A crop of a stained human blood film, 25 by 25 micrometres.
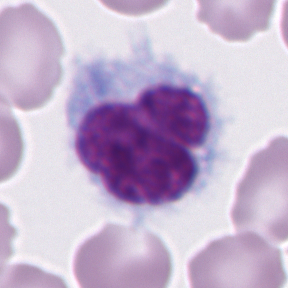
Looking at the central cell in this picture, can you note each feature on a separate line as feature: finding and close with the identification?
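Margin: ragged, with fine hair-like projections, most marked at the upper left
Cytoplasm: a pale blue rim, widest on the upper left side of the nucleus
Granules: none you can see
Nucleus: about 12 by 10 micrometres
Nucleoli: none to be seen
Cell type: hairy cell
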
